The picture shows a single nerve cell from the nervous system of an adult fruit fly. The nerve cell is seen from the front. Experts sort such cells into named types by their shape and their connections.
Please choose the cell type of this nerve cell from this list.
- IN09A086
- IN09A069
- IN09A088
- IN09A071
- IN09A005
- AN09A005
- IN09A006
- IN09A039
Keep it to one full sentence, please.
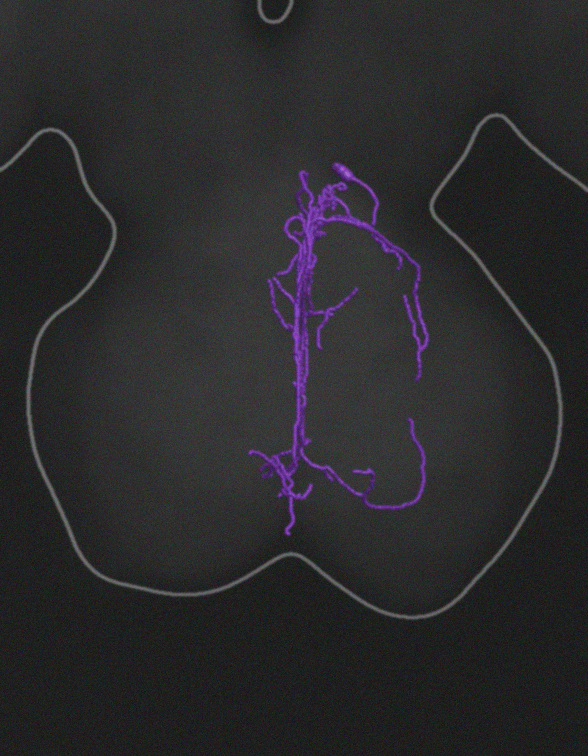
Included in the cell type IN09A005 is this nerve cell.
